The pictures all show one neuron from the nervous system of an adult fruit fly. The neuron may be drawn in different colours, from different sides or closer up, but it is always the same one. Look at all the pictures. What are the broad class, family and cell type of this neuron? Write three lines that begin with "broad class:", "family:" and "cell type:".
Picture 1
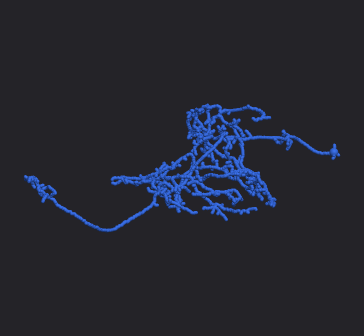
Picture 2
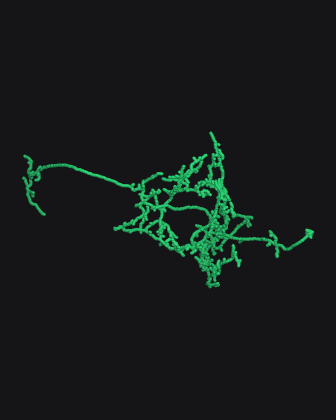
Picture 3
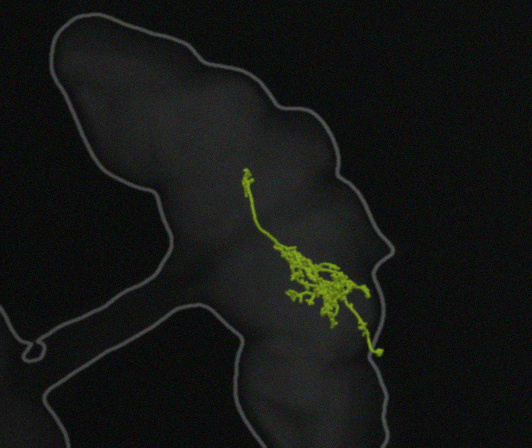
broad class: central-brain intrinsic neuron
family: hemilineage VLPl2_medial
cell type: CL062_a2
